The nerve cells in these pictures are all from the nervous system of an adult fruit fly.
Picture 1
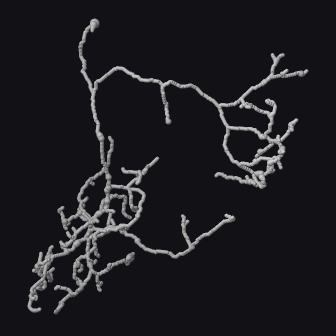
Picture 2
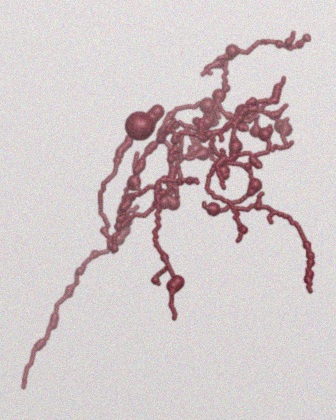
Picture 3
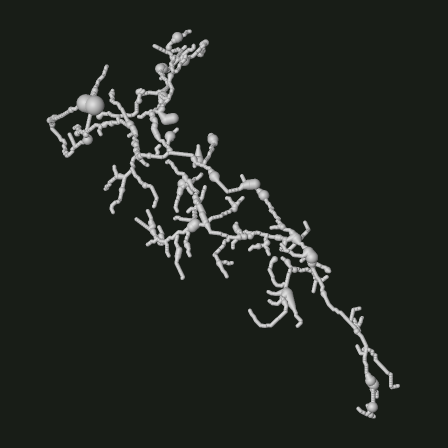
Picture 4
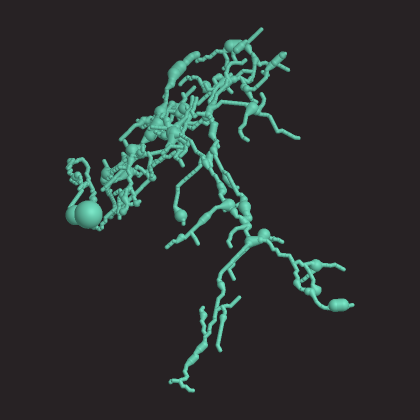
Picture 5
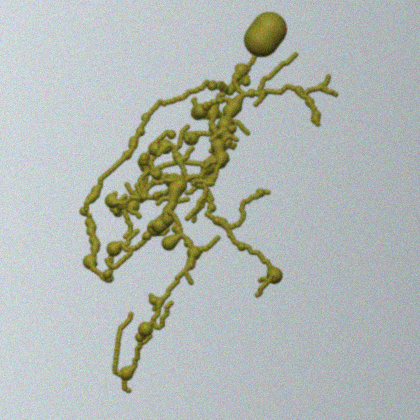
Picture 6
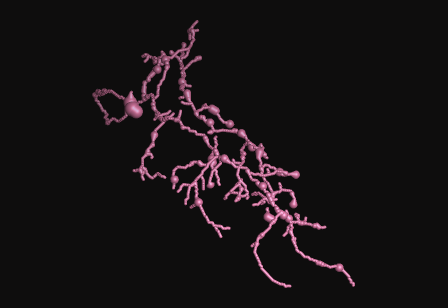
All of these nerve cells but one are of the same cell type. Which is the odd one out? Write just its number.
1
